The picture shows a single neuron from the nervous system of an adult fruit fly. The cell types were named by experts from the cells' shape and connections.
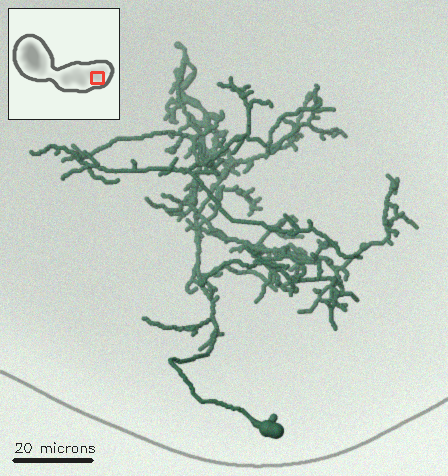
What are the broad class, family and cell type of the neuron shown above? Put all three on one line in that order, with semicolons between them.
nerve-cord intrinsic neuron; hemilineage 13B; IN13B056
